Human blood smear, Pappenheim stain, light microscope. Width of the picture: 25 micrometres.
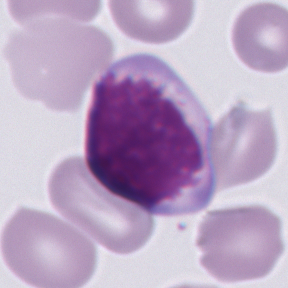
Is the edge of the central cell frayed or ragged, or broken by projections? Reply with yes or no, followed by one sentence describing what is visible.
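No. The cell outline is smooth and rounded, with no surface projections.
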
